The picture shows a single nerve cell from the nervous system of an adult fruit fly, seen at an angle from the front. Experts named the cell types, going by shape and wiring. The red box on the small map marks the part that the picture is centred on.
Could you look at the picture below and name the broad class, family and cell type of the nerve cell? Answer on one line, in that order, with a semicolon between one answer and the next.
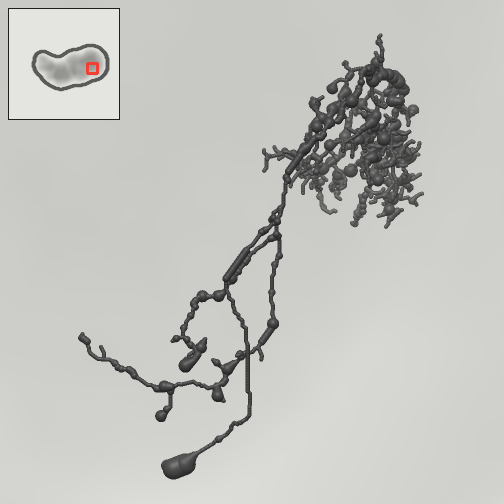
optic-lobe intrinsic neuron; Li; Li21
